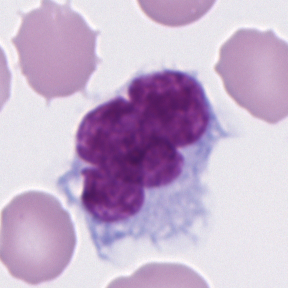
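Hairy cell, the one in the middle of a stained smear of human peripheral blood. You'll notice fine hair-like threads sticking out from the cytoplasm along its edge. The chromatin is dense, deep purple and coarsely mottled, and there are no nucleoli to be seen. The cytoplasm has no distinct granules either.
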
